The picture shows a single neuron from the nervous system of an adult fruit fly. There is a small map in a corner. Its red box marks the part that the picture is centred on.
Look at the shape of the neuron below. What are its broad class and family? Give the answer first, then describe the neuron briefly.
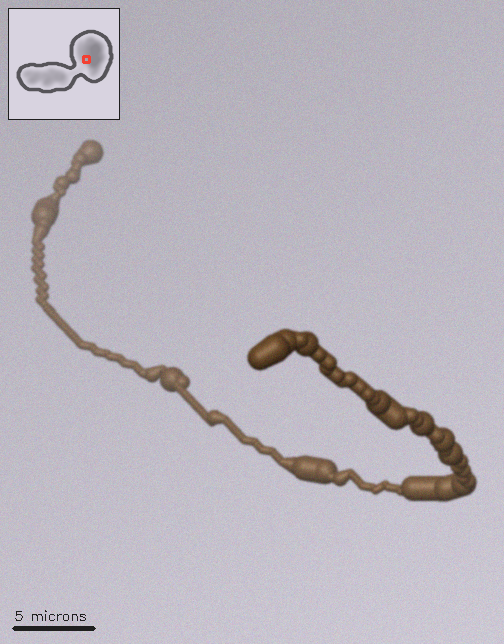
This is a photoreceptor or other optic-lobe sensory neuron. Its family is called class visual. The drawing shows no cell body. By the scale bar it is about 30 microns wide in this view. It has a dozen or fewer branch ends.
